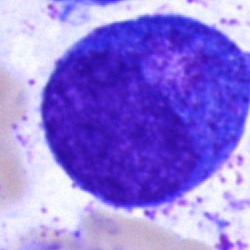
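Promyelocyte in the centre of a stained bone marrow smear. First, the outline is round to oval and smooth, and no projections or blebs stand out from its surface. Next, the chromatin is fine and evenly stippled rather than clumped. Finally, no clear vacuoles are visible.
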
